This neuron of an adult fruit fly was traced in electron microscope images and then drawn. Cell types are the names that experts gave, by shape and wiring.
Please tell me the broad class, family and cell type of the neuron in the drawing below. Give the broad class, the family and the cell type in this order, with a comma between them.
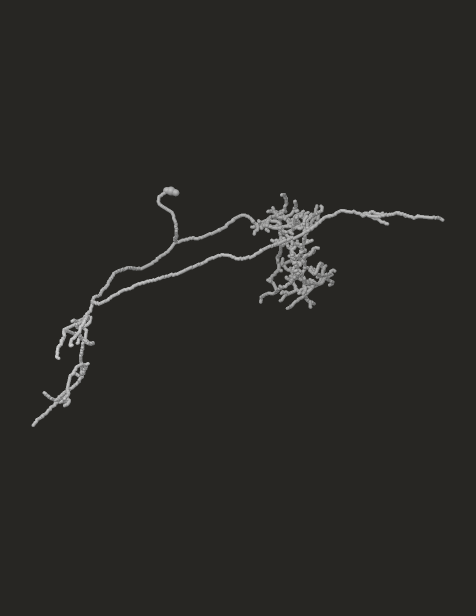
central-brain intrinsic neuron, hemilineage DM1_dorsal, CB4071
